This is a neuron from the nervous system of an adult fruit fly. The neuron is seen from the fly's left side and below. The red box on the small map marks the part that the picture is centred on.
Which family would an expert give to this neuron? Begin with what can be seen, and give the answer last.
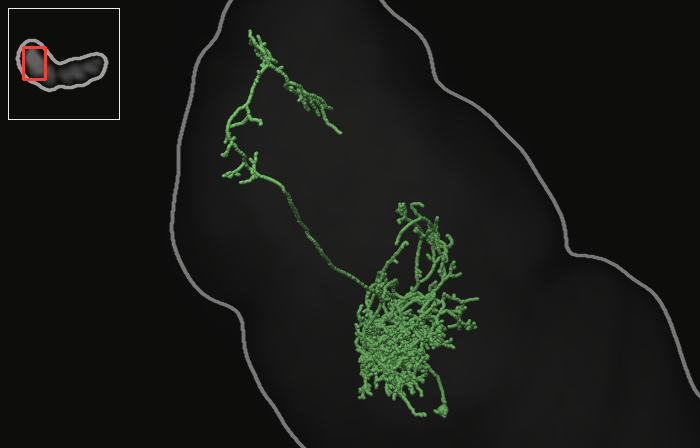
The picture shows dozens of branch ends. In this view it is taller than it is wide. Its broad class is central-brain intrinsic neuron. The family is hemilineage VLPl2_medial.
